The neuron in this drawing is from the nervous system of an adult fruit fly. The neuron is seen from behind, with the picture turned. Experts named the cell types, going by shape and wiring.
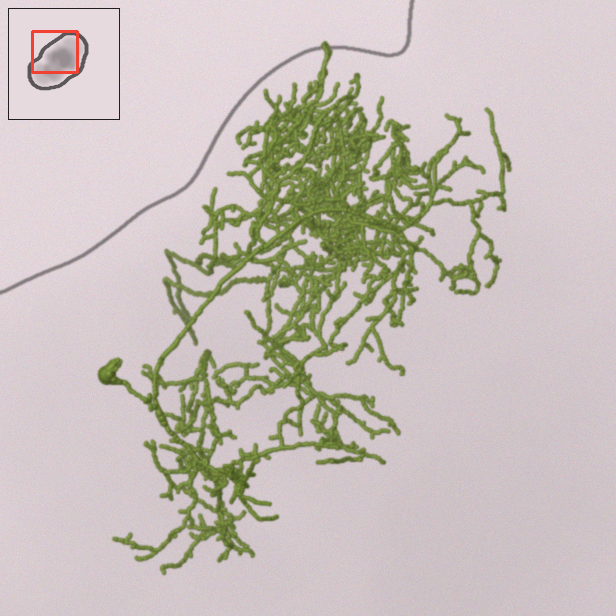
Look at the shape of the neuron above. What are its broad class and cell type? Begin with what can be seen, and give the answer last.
The picture shows more than a hundred branch ends. As drawn here it is taller than it is wide. This is an ascending neuron. Its cell type is ANXXX008.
